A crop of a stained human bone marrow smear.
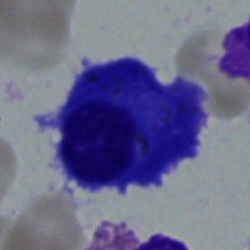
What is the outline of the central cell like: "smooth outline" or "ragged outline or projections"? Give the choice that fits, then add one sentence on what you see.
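Ragged outline or projections. Small bleb-like projections stick out around much of the cell margin.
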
